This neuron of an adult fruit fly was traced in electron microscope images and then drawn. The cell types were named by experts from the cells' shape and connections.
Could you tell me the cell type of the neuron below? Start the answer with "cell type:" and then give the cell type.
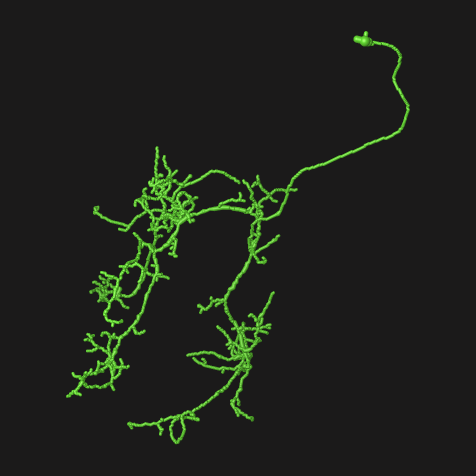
cell type: IN00A044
